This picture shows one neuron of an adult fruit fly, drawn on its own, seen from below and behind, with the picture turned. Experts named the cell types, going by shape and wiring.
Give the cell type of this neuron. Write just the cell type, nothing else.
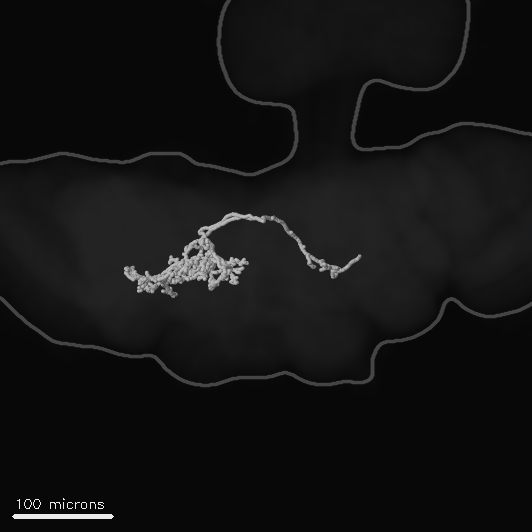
VES202m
